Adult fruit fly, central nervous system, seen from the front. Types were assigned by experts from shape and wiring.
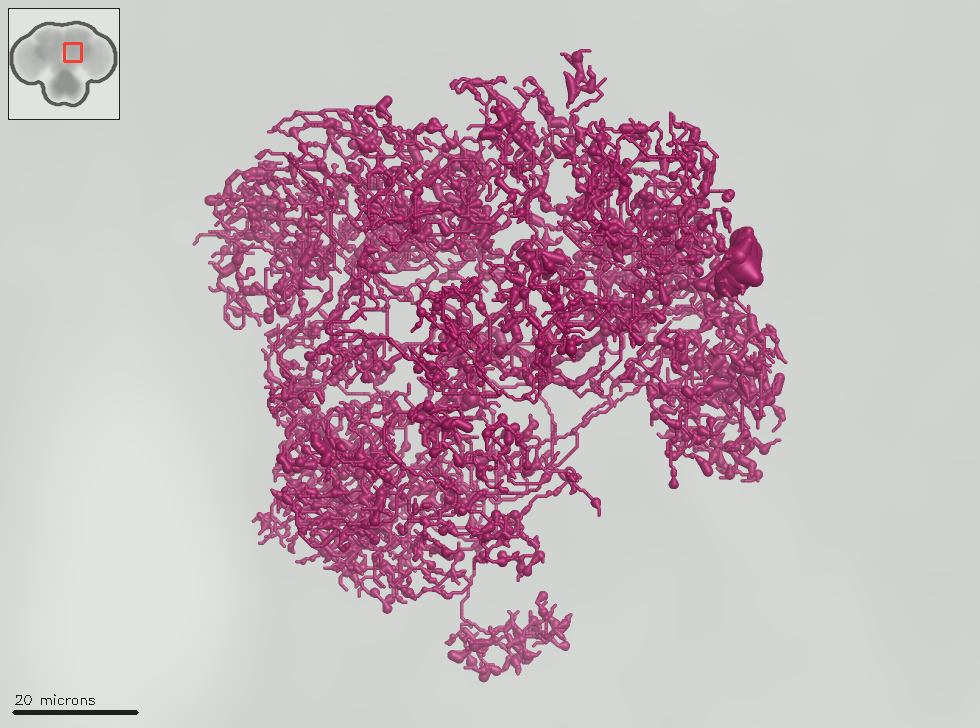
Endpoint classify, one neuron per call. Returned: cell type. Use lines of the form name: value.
cell type: lLN2T_c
